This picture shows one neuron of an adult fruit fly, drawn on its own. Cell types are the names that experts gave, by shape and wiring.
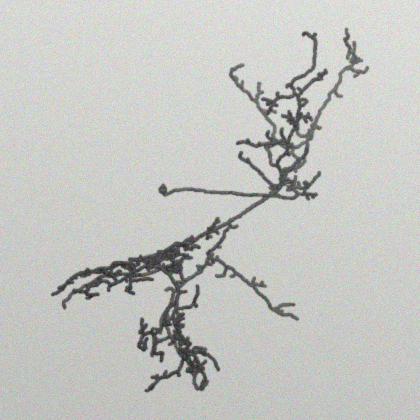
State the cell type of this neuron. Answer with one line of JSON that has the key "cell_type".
{"cell_type": "IN03A052"}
